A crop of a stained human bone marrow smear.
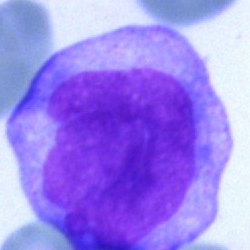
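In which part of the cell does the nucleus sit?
Toward the lower part, leaving a wider band of cytoplasm above it.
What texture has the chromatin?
Finely textured and evenly spread rather than coarsely clumped.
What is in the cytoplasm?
Fine pinkish granules, scattered through pale bluish-lilac cytoplasm that is clearly lighter than the purple nucleus.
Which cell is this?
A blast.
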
